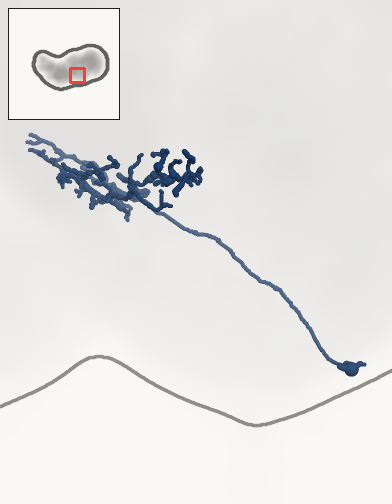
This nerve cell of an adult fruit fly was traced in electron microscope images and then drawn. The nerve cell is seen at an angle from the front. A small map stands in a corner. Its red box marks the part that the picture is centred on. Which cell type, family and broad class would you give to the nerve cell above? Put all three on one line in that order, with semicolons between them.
CB2380; hemilineage MD3; central-brain intrinsic neuron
